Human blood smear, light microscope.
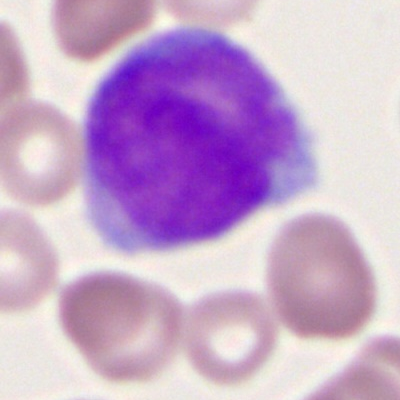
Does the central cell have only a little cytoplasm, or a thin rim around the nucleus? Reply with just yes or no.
Yes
